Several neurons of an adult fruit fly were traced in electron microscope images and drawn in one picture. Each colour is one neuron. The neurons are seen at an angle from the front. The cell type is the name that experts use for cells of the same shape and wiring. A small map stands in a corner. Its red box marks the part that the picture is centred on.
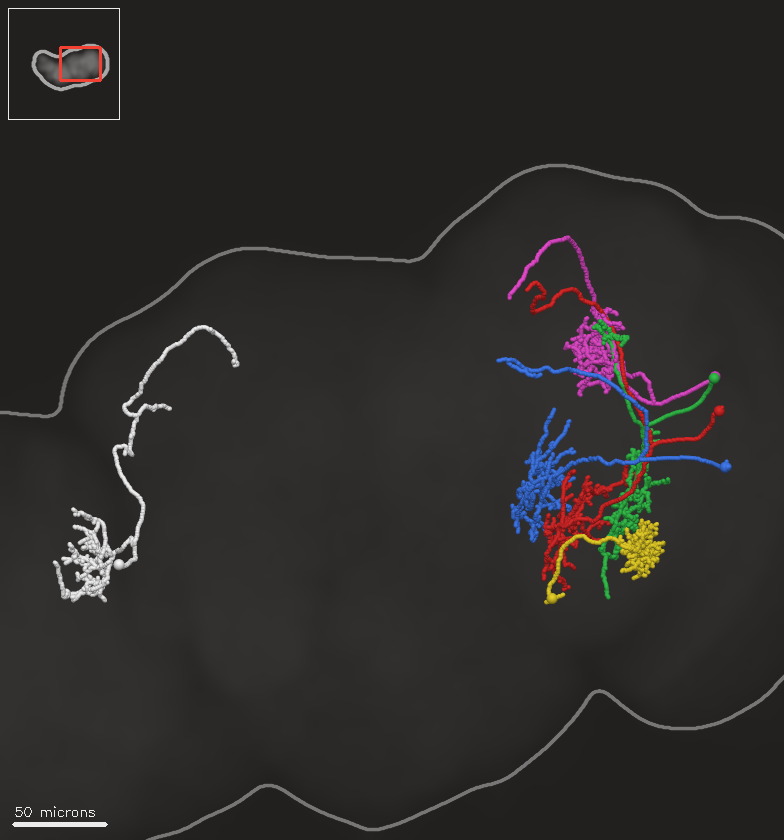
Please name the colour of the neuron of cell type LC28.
red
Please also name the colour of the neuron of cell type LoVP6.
magenta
